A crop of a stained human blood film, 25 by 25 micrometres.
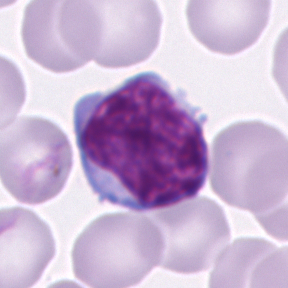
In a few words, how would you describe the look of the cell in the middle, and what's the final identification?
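The nucleus is rounded in outline, with neither lobes nor a deep indentation, and fills about 80% of the cell's area. Its chromatin is coarse and clumped, darker masses being separated by lighter streaks. Cytoplasm is visible mainly as a crescent along the left and lower-left side of the nucleus. The cell edge is ragged, with small projections at the upper right. Identification: typical lymphocyte.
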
